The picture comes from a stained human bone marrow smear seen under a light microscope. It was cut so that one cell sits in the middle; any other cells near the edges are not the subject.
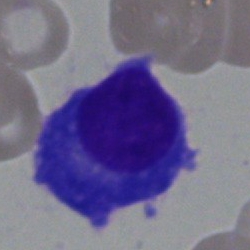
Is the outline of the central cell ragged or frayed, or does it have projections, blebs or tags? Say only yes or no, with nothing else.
Yes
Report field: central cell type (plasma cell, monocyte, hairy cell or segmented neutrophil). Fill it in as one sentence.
Centrally within this crop lies a plasma cell.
